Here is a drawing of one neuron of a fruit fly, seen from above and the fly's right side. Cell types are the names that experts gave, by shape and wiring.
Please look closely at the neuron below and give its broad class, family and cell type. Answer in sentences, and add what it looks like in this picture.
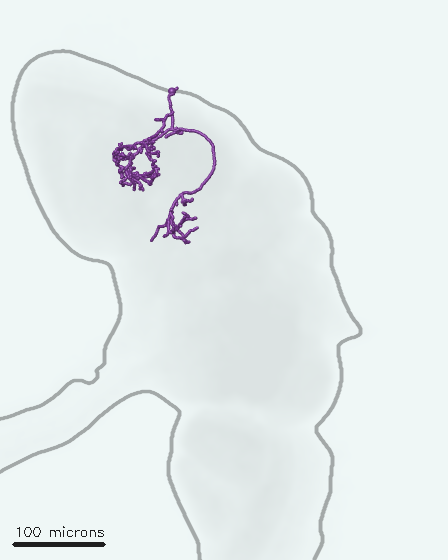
Its broad class is central-brain intrinsic neuron. The family is hemilineage SLPav1_medial. Its cell type is PLP064_a. It lies in the brain. The cell body is at the top of the picture. By the scale bar it is about 170 microns tall in this view.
